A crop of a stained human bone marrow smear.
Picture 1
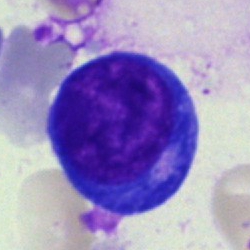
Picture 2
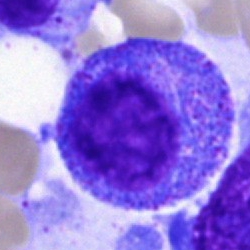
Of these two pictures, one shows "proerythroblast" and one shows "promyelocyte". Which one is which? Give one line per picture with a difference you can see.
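Picture 1 shows a proerythroblast: No granules are seen in the cytoplasm.
Picture 2 shows a promyelocyte: Fine reddish-purple granules are scattered through the cytoplasm.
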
